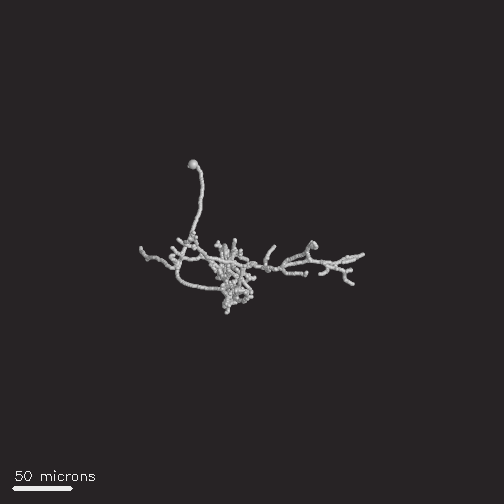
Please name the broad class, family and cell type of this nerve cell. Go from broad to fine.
central-brain intrinsic neuron; hemilineage PSa1; VES023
